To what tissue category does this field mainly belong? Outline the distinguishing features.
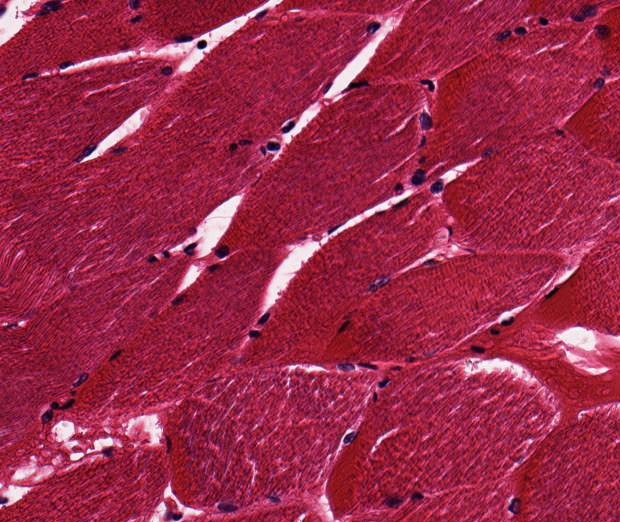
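Skeletal muscle is the tissue here, and the nuclei are the place to start. They are small, dark and flattened, lying along the fibres at their edges rather than inside them.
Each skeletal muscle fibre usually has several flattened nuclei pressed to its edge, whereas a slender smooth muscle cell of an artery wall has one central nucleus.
The cytoplasm stains deep red with fine lengthwise streaking, and scant connective tissue lies between fibres.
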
